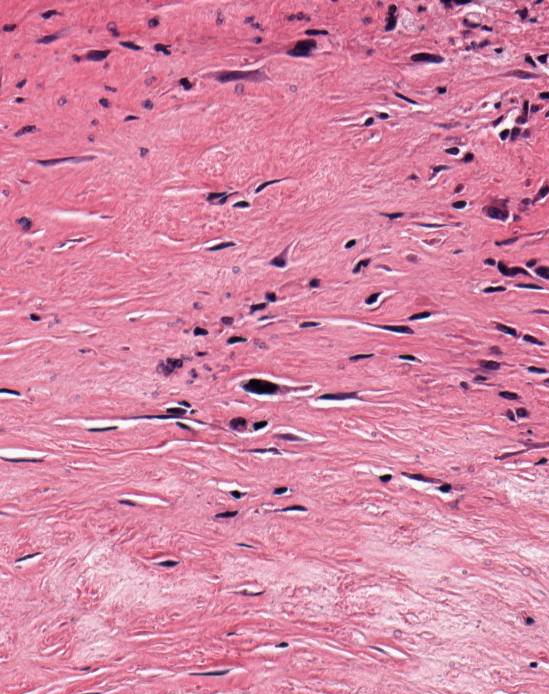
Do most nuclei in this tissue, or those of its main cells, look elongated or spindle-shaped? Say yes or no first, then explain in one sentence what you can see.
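Yes. The nuclei are mostly dark, elongated spindle shapes lying parallel to the fibres.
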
